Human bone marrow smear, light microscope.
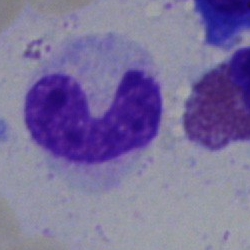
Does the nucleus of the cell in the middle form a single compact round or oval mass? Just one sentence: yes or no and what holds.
No, instead of a compact mass, the nucleus forms a curved band without separate lobes.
